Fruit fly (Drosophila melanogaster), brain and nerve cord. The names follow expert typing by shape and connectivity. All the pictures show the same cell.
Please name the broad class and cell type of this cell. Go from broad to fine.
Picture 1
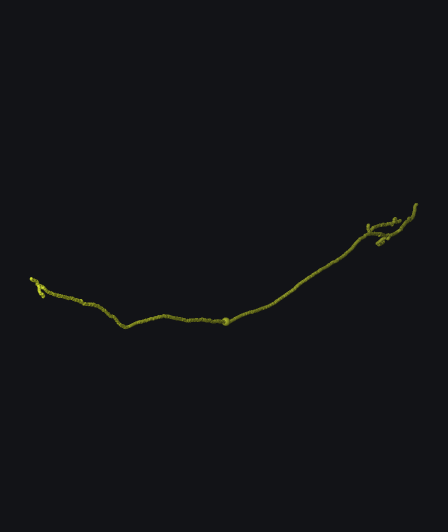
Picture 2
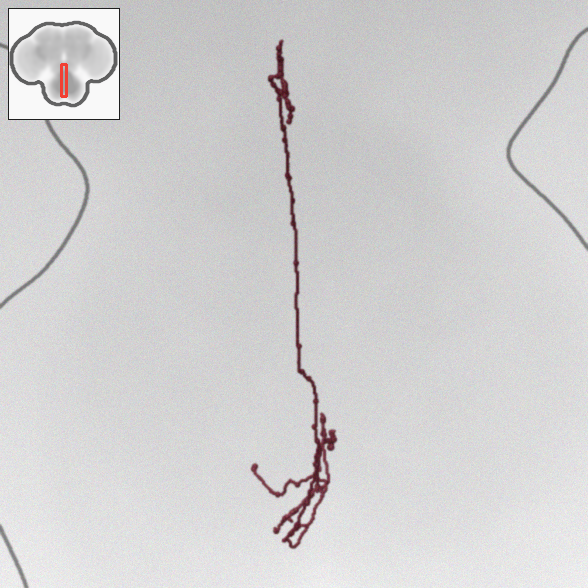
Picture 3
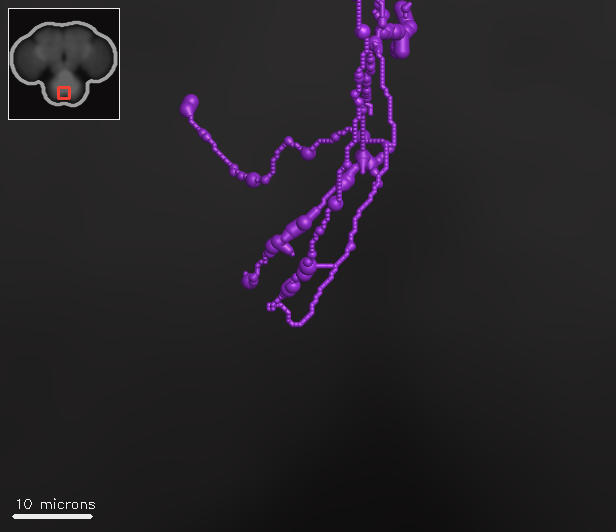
sensory neuron ascending to the brain; SAxx02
